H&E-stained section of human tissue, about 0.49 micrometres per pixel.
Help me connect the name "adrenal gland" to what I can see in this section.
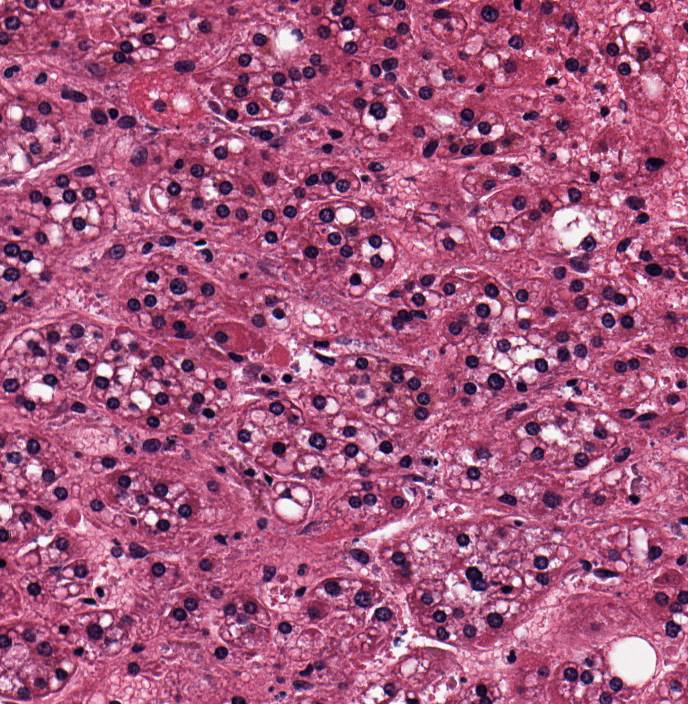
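This section is adrenal gland. Across the whole field, the cells sit in rounded nests, with thin pink septa running between them.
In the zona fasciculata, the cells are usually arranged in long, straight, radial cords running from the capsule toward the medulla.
Rounded nests are not that pattern, so the arrangement here does not match what the zona fasciculata usually shows. Now look at the cells themselves: many have pale cytoplasm filled with small clear vacuoles, which gives them a bubbly look. Their nuclei are small, round and darkly stained, mostly one to a cell. You will also find a few larger round clear spaces inside the nests, one of them near the lower right corner.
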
